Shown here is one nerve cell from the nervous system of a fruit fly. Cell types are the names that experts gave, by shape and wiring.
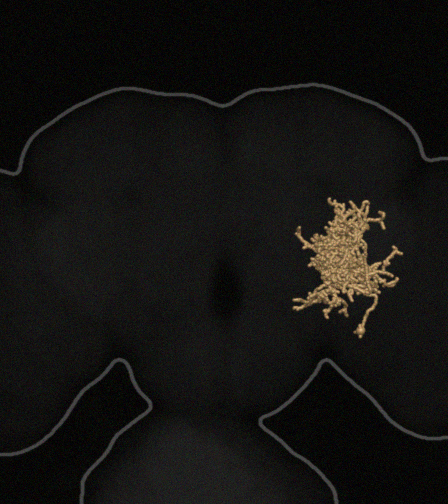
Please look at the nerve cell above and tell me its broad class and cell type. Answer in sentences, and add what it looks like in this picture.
It is a central-brain intrinsic neuron. It is of cell type AVLP340. As drawn here it is taller than it is wide.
